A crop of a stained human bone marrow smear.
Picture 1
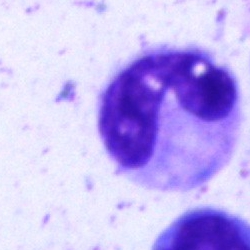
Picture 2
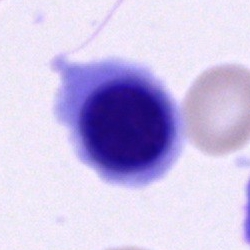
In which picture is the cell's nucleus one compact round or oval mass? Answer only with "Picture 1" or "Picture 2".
Picture 2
